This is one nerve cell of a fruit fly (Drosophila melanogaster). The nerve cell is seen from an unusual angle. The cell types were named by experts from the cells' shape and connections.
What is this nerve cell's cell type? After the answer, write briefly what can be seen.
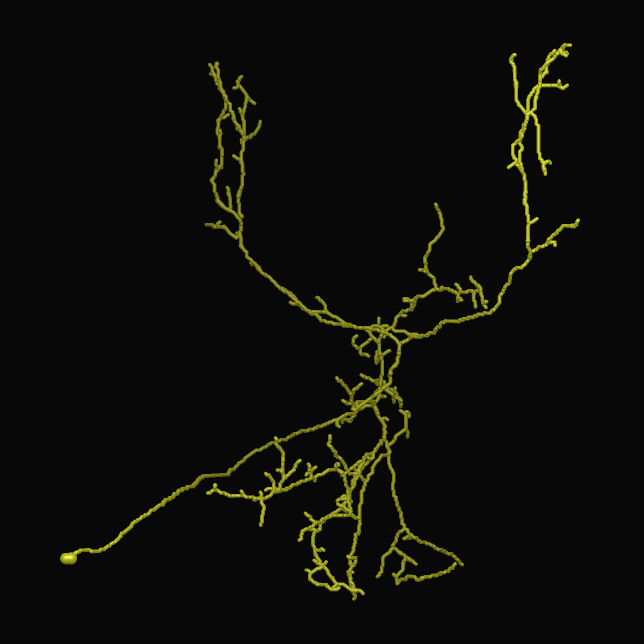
It is of cell type PS097. It is a central-brain intrinsic neuron. The cell body is at the lower left of the picture. The picture shows dozens of branch ends.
